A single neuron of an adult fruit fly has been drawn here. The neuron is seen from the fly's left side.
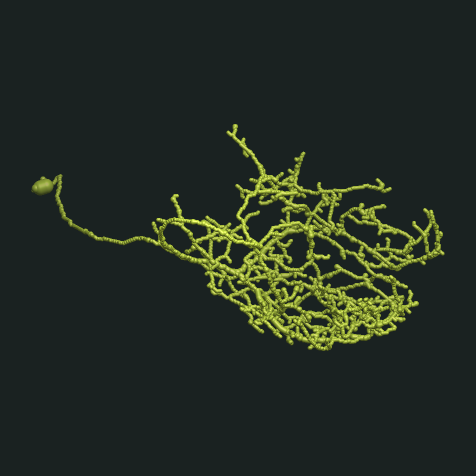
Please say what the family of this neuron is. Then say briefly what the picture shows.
The family is hemilineage 01A. It is a nerve-cord intrinsic neuron. Its cell body lies on the left of the picture. The picture shows dozens of branch ends.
